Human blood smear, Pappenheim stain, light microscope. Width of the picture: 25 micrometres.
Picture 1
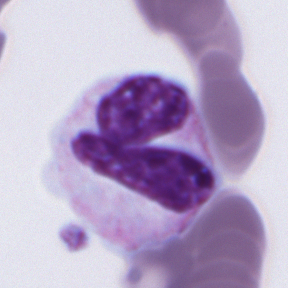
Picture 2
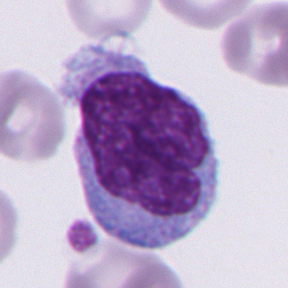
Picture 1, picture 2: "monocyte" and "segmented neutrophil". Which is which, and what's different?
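Picture 1 shows a segmented neutrophil; picture 2 shows a monocyte. In picture 1 the cell outline is roughly round, the chromatin is dark purple and coarsely clumped, and the pale pink cytoplasm holds scattered fine pinkish granules. In picture 2 the nucleus is irregular, with a notch cutting into its lower right side, and its dark purple chromatin has a mottled, lacy pattern. The cytoplasm there is pale grey-blue, with its widest band below the nucleus. That cell measures about 19 by 12 micrometres, and its nucleus, about 14 by 11 micrometres, fills about 60% of the cell's area.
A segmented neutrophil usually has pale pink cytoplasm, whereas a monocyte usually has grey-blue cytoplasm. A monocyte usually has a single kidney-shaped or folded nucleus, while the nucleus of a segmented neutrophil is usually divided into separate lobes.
The pink cytoplasm in picture 1 and the grey-blue cytoplasm and notched nucleus in picture 2 agree with these patterns.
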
